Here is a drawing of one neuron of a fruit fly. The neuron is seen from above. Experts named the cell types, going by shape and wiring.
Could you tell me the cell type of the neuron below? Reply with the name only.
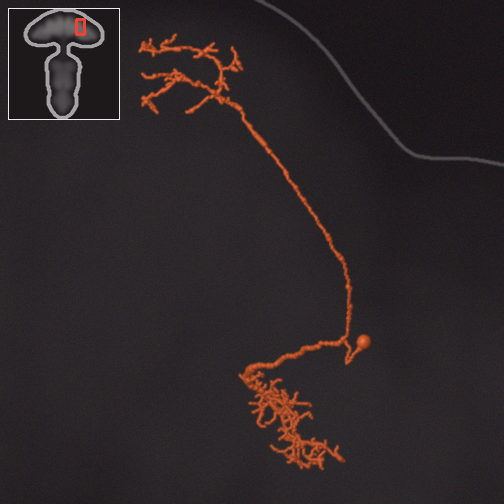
LC10a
